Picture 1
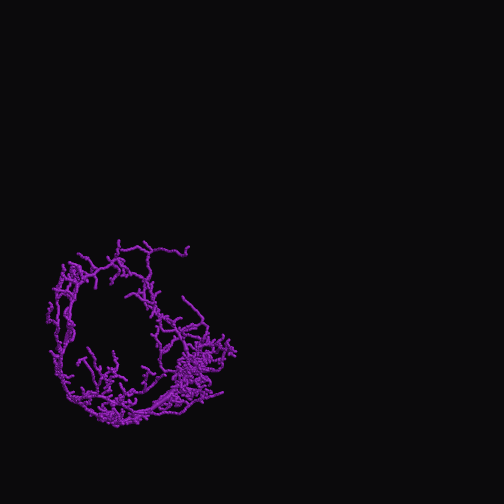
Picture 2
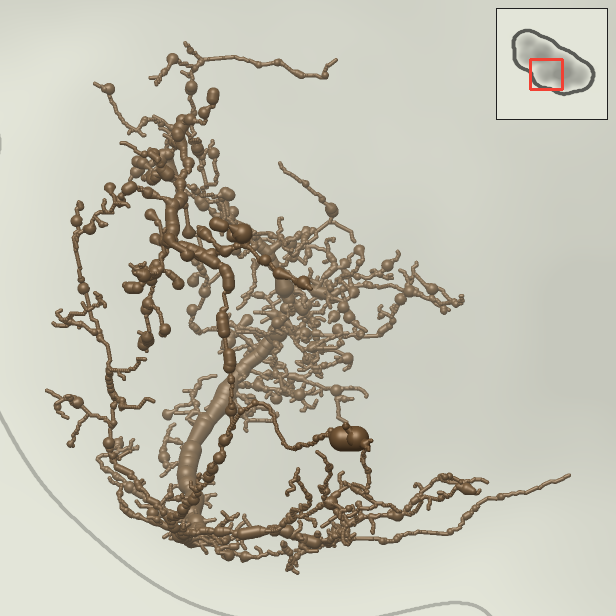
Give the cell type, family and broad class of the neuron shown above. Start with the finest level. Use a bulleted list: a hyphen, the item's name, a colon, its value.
- cell type: IN08A012
- family: hemilineage 08A
- broad class: nerve-cord intrinsic neuron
